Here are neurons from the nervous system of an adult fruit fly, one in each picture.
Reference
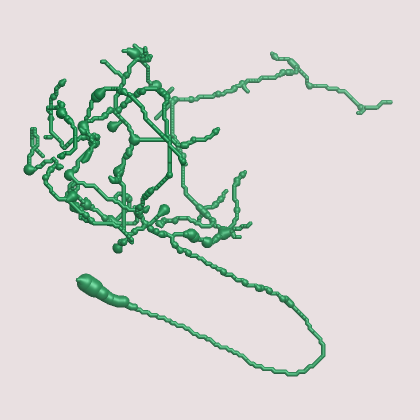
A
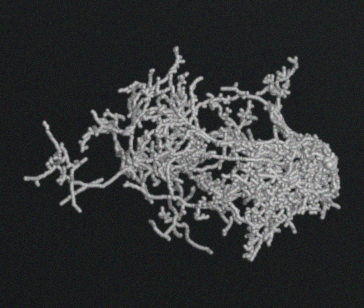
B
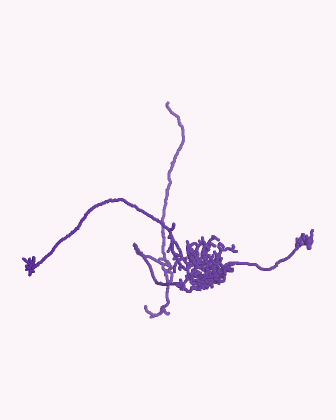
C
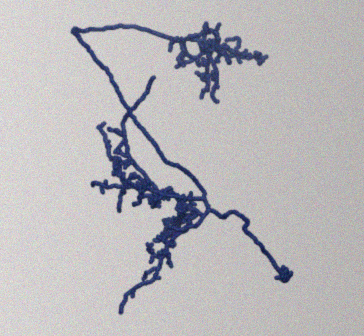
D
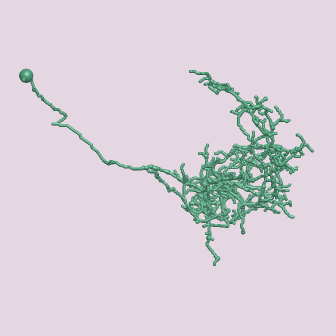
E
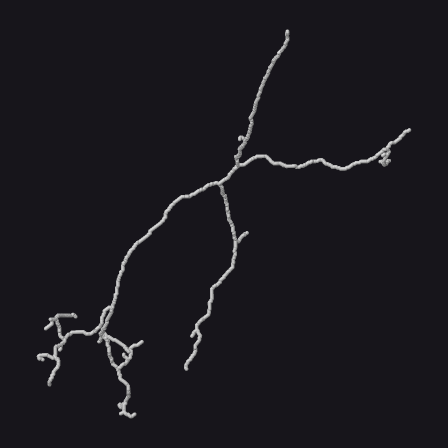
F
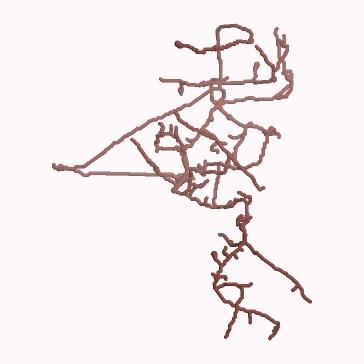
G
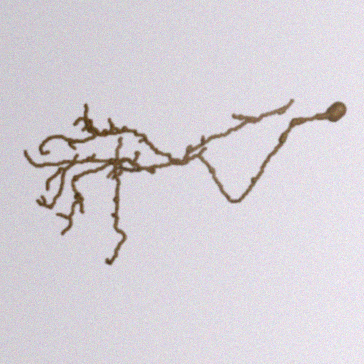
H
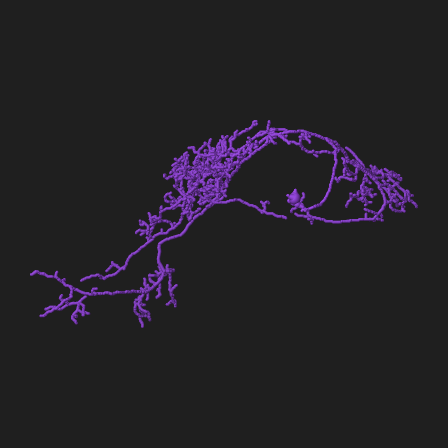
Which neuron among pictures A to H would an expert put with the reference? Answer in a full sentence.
Picture F is of the same cell type.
